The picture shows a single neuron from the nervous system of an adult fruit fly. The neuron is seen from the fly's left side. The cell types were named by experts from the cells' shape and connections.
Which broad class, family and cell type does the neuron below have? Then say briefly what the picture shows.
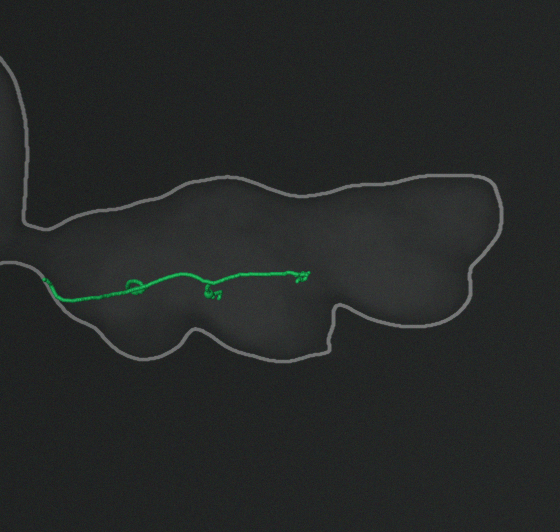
It is a sensory neuron entering the nerve cord. Its family is called class mechanosensory proprioceptive. Its cell type is SNpp18. In this view it is more than twice as wide as it is tall.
